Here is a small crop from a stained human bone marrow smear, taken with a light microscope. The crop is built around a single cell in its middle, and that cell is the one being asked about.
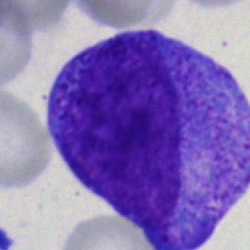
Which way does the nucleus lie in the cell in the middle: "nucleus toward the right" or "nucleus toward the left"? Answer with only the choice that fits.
Nucleus toward the left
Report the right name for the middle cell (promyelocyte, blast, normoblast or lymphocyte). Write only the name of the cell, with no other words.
promyelocyte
